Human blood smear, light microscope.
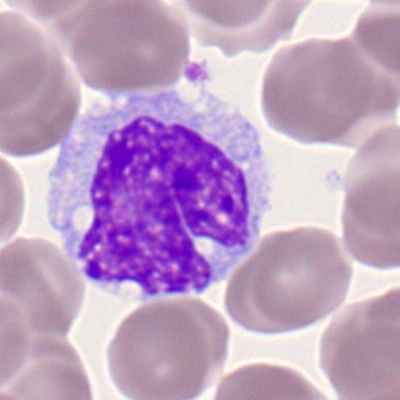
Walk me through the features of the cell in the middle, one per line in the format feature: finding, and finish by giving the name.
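Nucleus: irregular and folded, with a deep cleft cutting in from the right side
Position: toward the bottom of the cell, widest band of cytoplasm above
Cytoplasm: only a fine faint texture, no coarse orange or dark granules
Vacuoles: a few, small and clear, near the lower and left margins
Name: monocyte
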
